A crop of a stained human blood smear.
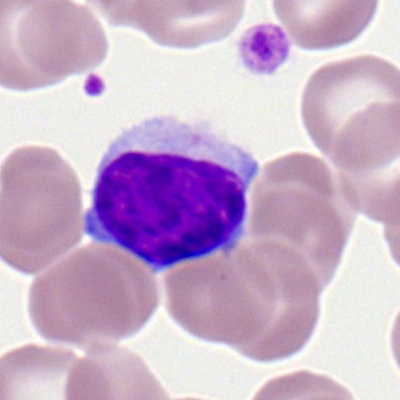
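Lymphocyte. Chromatin dark purple, coarsely clumped. No nucleoli visible in the nucleus. Only a few fine pinkish granules scattered in the cytoplasm. Upper cell border irregular and slightly ragged.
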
